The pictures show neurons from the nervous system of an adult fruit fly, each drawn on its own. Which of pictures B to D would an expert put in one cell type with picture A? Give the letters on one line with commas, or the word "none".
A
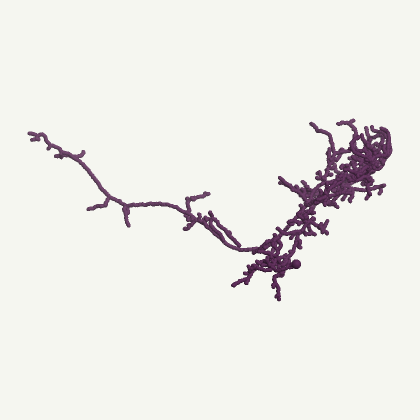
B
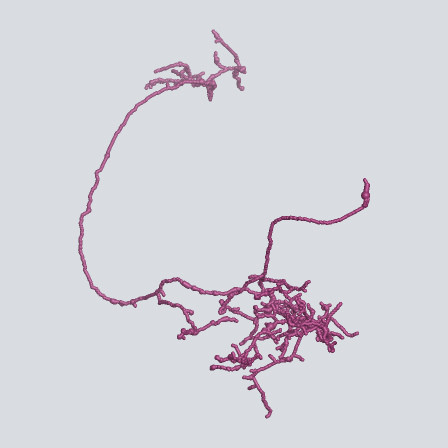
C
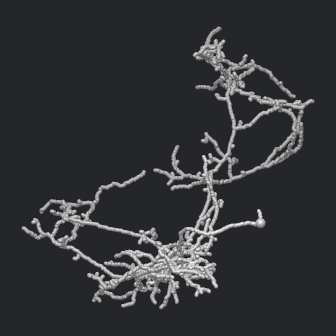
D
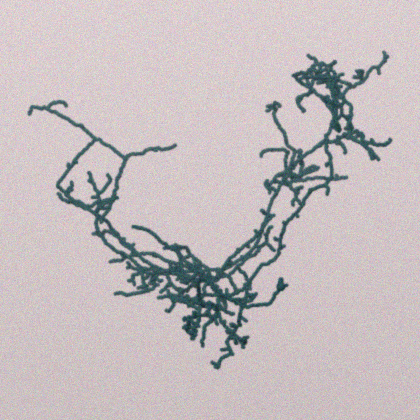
none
